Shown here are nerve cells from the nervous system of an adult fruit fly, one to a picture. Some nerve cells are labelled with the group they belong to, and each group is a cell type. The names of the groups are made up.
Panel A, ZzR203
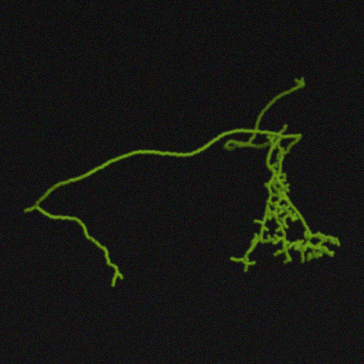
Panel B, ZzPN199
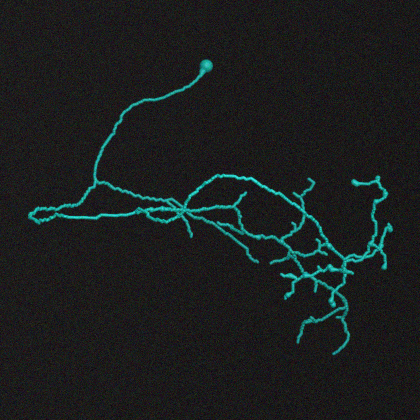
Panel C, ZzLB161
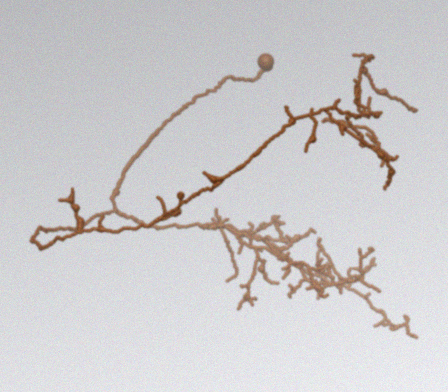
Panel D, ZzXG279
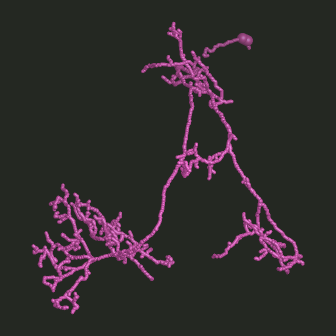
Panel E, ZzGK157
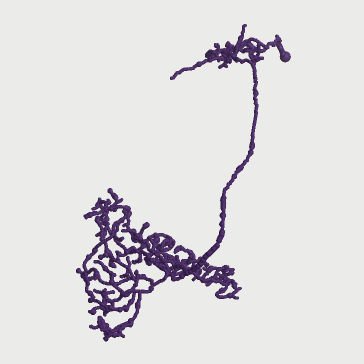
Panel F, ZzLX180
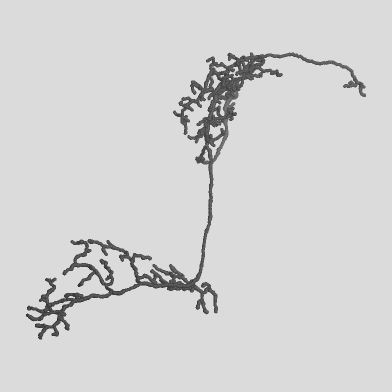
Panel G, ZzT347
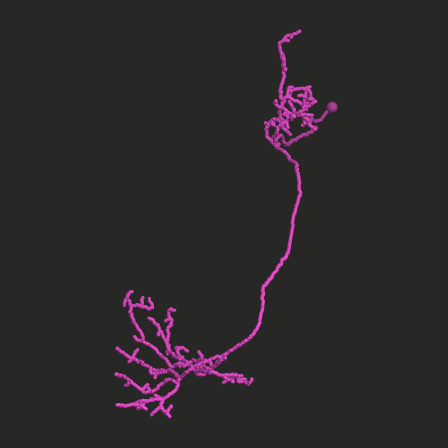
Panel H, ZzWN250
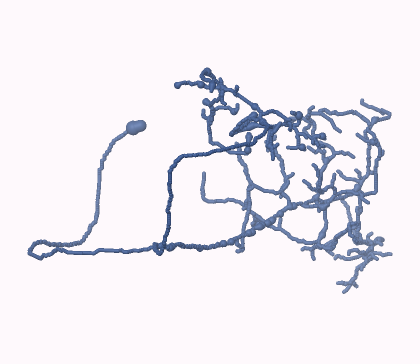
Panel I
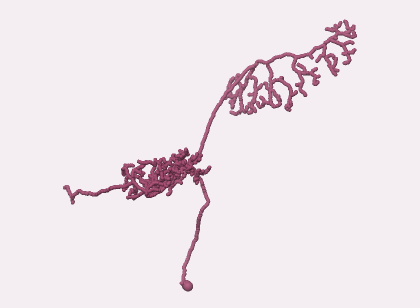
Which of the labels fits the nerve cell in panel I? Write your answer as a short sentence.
It belongs to ZzLX180.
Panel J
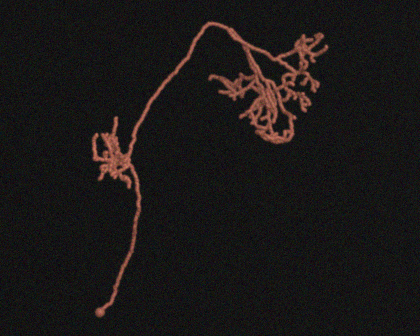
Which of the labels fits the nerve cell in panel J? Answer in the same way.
It belongs to ZzT347.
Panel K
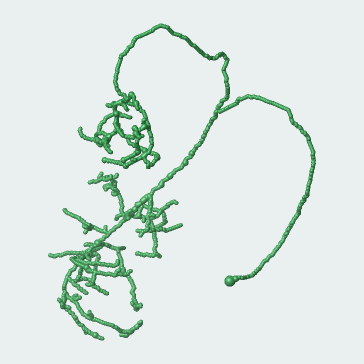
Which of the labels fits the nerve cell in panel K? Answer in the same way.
It belongs to ZzWN250.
